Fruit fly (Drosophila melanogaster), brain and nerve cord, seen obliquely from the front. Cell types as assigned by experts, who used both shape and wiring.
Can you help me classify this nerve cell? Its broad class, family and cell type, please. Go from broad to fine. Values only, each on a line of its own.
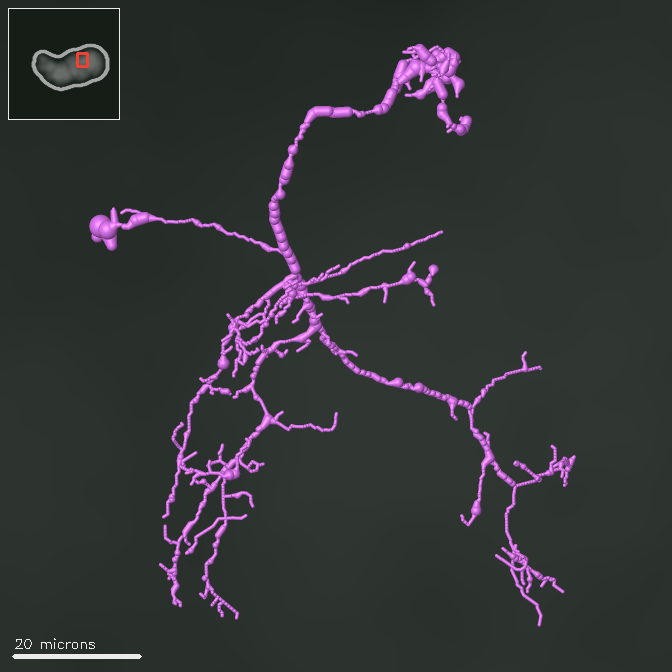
central-brain intrinsic neuron
class CX
IbSpsP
